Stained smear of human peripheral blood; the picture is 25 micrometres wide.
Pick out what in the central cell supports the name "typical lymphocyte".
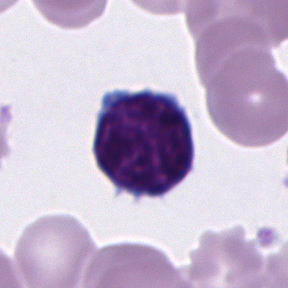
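Several features of this cell agree with a typical lymphocyte. The chromatin is dark purple and coarsely clumped, with paler streaks running between the clumps.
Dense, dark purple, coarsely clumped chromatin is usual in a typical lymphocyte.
The nucleus is round in outline and about 9 micrometres across.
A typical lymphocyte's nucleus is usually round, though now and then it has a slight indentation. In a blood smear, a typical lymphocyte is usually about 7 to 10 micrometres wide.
At about 10 micrometres across, this cell lies at the upper end of that range. The nucleus fills about 90% of the cell's area, and the cytoplasm shows only as a thin blue fringe at the edge. Also seen: the outline is slightly uneven rather than a smooth circle, and small pointed projections stick out from the lower edge of the cell.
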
